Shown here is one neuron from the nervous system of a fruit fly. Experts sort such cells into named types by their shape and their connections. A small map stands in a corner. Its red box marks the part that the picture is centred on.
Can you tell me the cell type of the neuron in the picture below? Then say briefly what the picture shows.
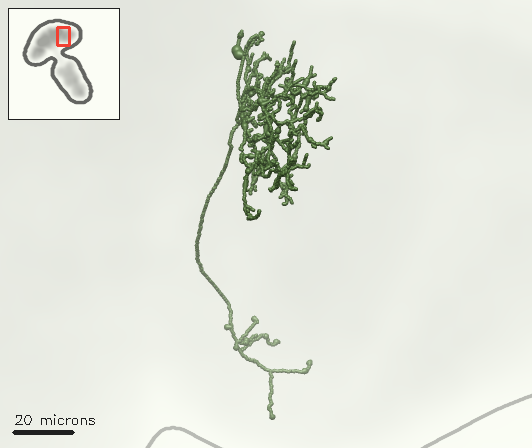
It is of cell type MeLo1. Its broad class is optic-lobe intrinsic neuron. Its cell body lies at the top of the picture. From top to bottom in the picture it spans about 130 microns. The picture shows dozens of branch ends.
